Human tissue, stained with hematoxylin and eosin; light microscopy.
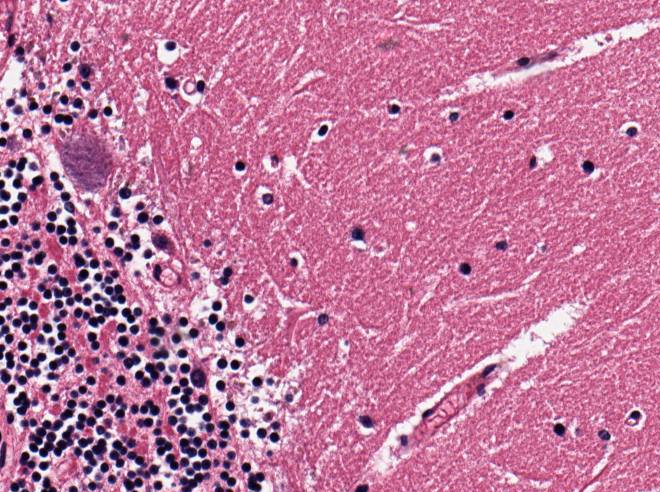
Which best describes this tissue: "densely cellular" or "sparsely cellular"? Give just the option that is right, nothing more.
Sparsely cellular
